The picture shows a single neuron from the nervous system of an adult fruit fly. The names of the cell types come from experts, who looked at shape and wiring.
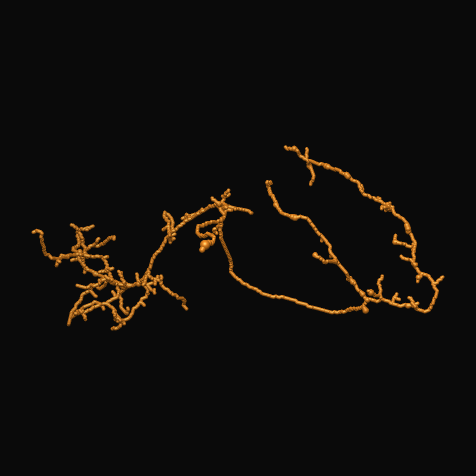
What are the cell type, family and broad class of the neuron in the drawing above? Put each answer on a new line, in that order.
AVLP028
hemilineage SLPal2
central-brain intrinsic neuron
